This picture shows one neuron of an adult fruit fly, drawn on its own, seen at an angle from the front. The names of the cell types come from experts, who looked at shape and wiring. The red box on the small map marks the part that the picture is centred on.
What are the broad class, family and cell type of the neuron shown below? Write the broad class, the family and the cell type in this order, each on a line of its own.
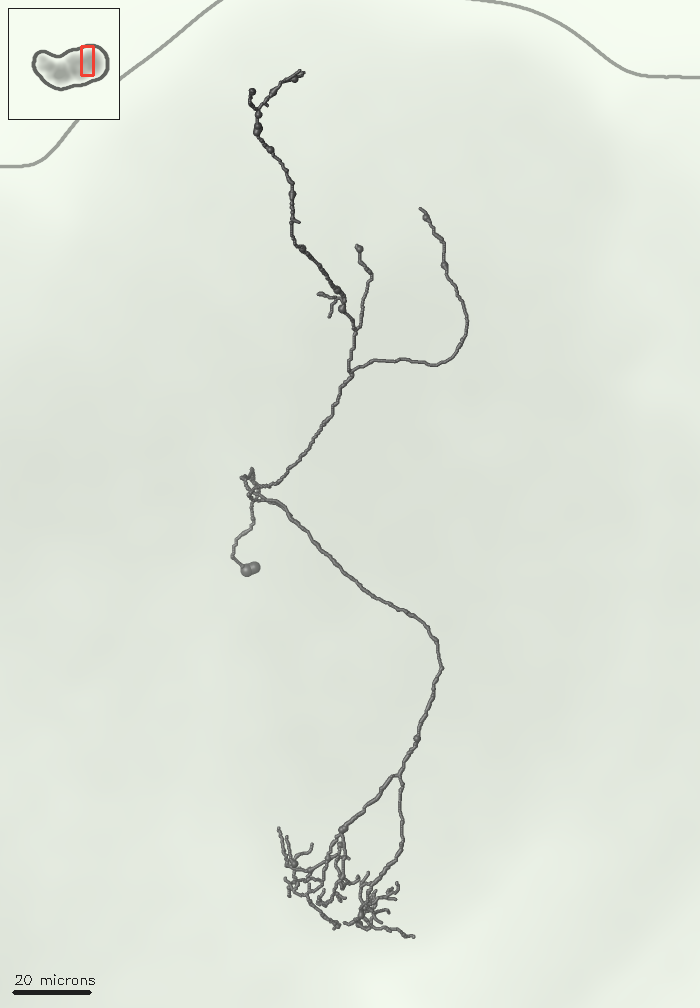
visual projection neuron
hemilineage VLPp&l1_lateral
LoVP10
